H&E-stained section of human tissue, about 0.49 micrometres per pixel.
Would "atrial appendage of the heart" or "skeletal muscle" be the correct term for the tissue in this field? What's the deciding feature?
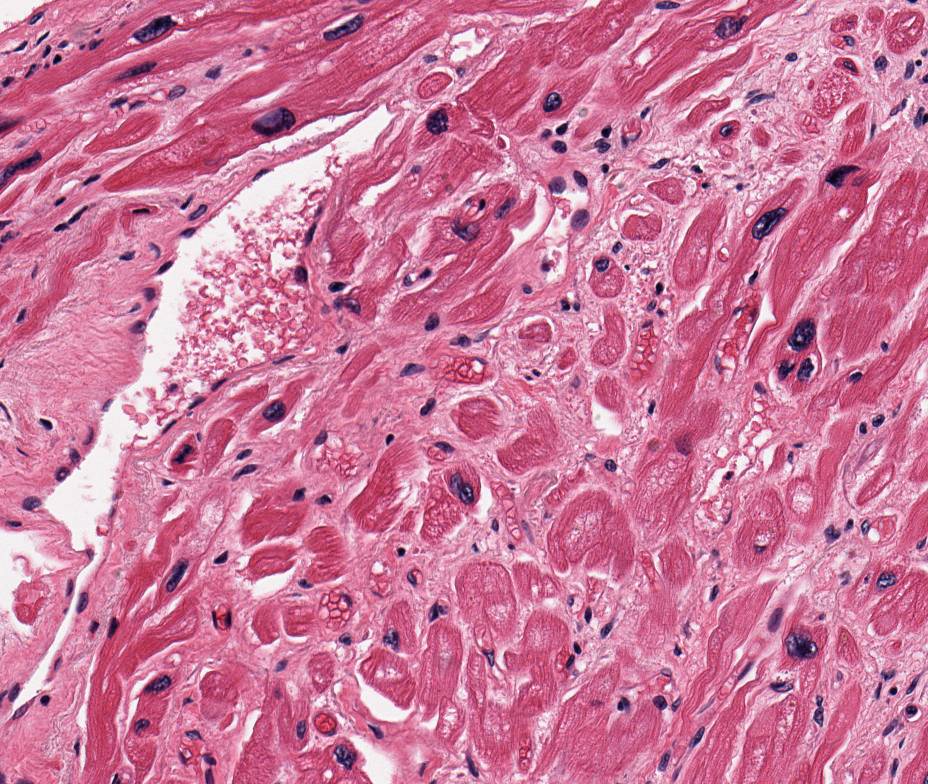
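Atrial appendage of the heart, not skeletal muscle. The deciding feature is the position of the nuclei: in the muscle cells they lie centrally, not at the cell edge.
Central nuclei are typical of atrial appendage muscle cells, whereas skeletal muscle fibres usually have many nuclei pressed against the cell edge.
In the lower centre many muscle fibres are cut across as rounded or oval profiles. Scattered muscle nuclei, for example on the right side, are enlarged, very dark and irregular in shape. No fat cells are present anywhere in the field.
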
